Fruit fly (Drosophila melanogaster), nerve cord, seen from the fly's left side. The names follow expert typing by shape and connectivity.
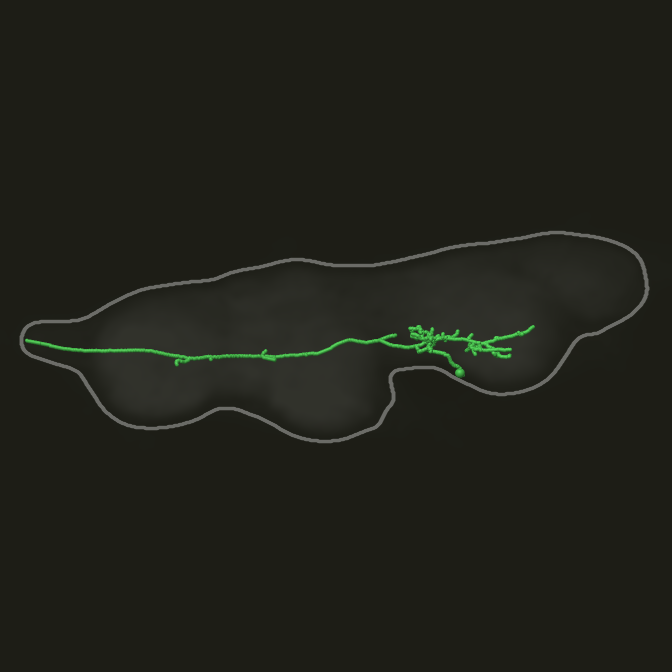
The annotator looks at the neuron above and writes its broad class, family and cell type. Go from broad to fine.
ascending neuron; hemilineage 10B; AN10B047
